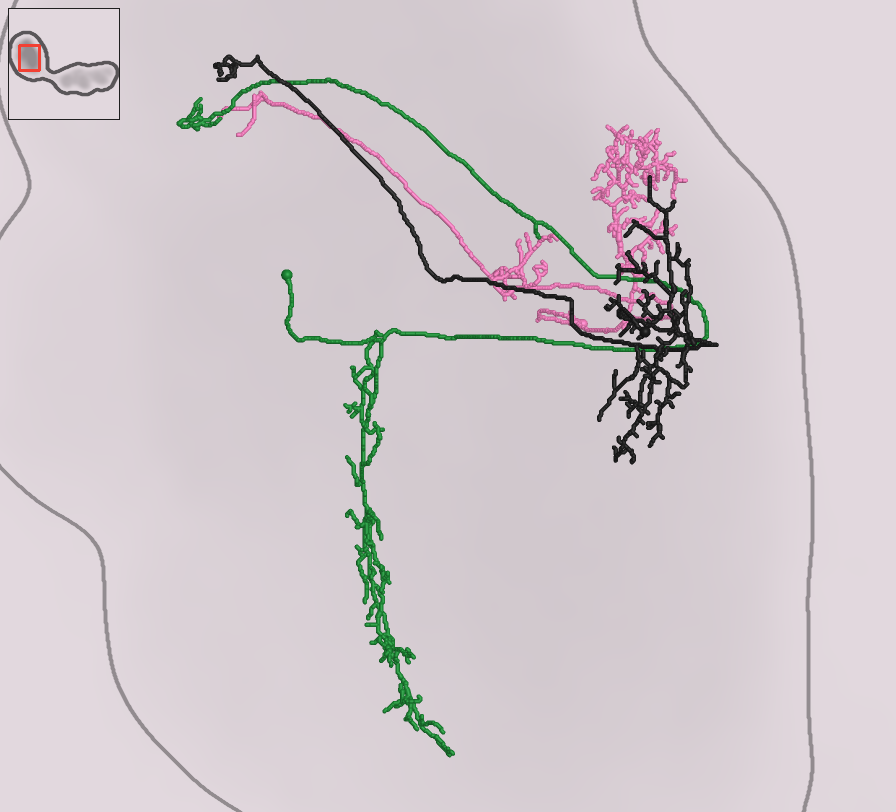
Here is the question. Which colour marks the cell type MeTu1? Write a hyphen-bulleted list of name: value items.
- colour: black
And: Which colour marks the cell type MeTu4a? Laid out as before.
- colour: pink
